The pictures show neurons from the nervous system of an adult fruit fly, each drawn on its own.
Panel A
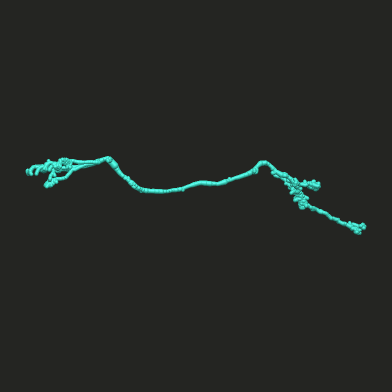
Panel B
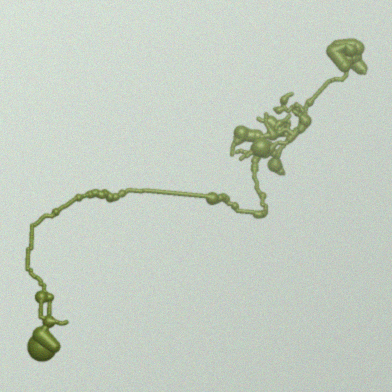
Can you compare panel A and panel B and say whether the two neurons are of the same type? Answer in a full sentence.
They are of different cell types.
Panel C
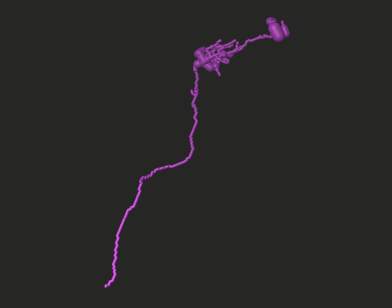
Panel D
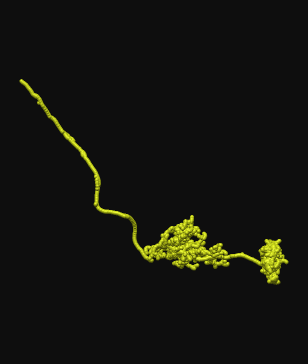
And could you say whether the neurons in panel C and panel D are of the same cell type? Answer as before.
They are of the same cell type.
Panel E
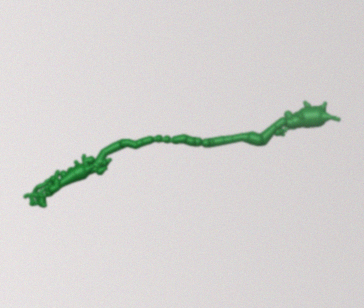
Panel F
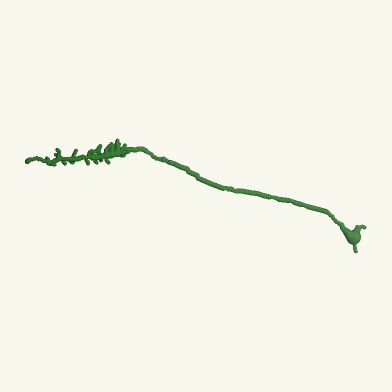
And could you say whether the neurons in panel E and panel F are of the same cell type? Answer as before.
They are of the same cell type.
